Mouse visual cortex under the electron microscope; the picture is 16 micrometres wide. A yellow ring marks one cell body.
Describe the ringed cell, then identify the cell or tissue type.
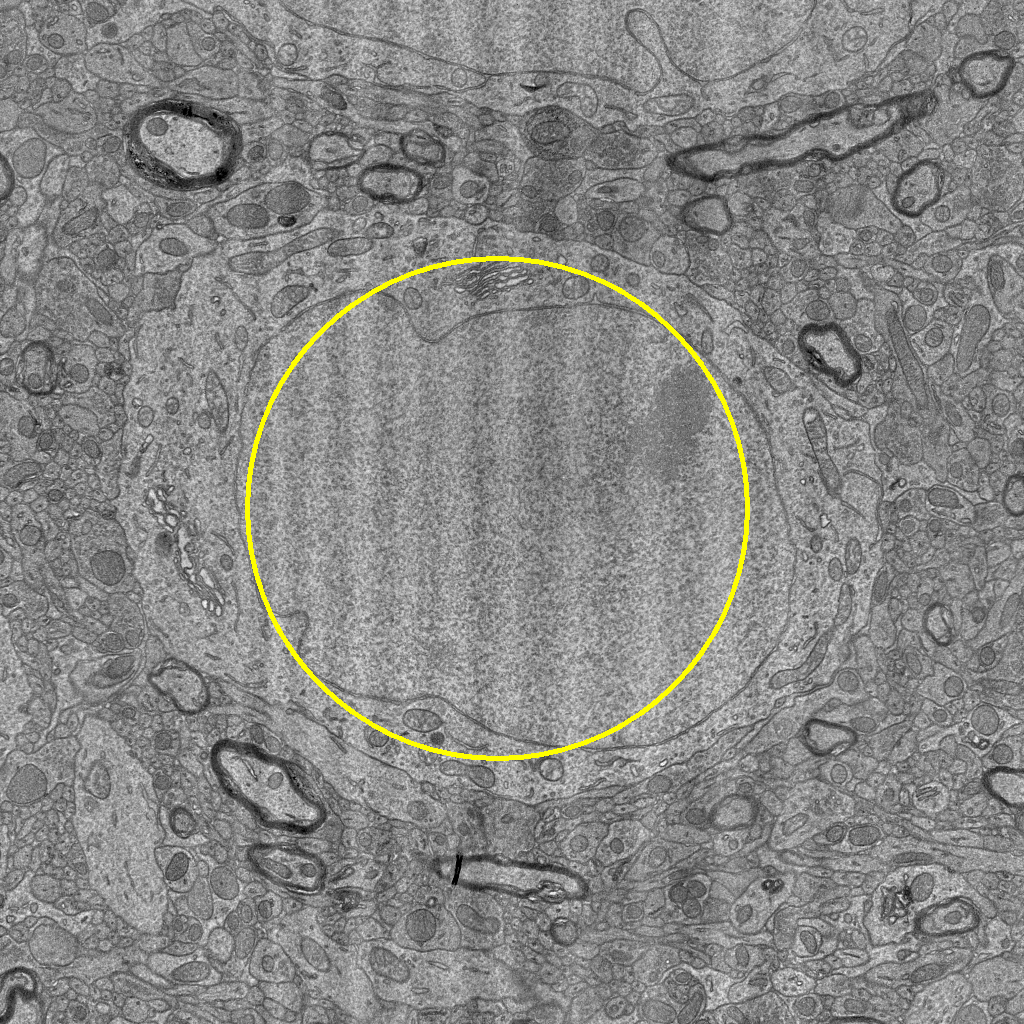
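See how a large, rounded nucleus fills nearly the whole ring. Its chromatin is pale and finely granular, with no dense clumps lining the envelope. The envelope is mostly smooth, with one shallow indentation near the upper left. Up in the upper right of the nucleus lies a faint, ill-defined darker patch. This one is an excitatory neuron.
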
